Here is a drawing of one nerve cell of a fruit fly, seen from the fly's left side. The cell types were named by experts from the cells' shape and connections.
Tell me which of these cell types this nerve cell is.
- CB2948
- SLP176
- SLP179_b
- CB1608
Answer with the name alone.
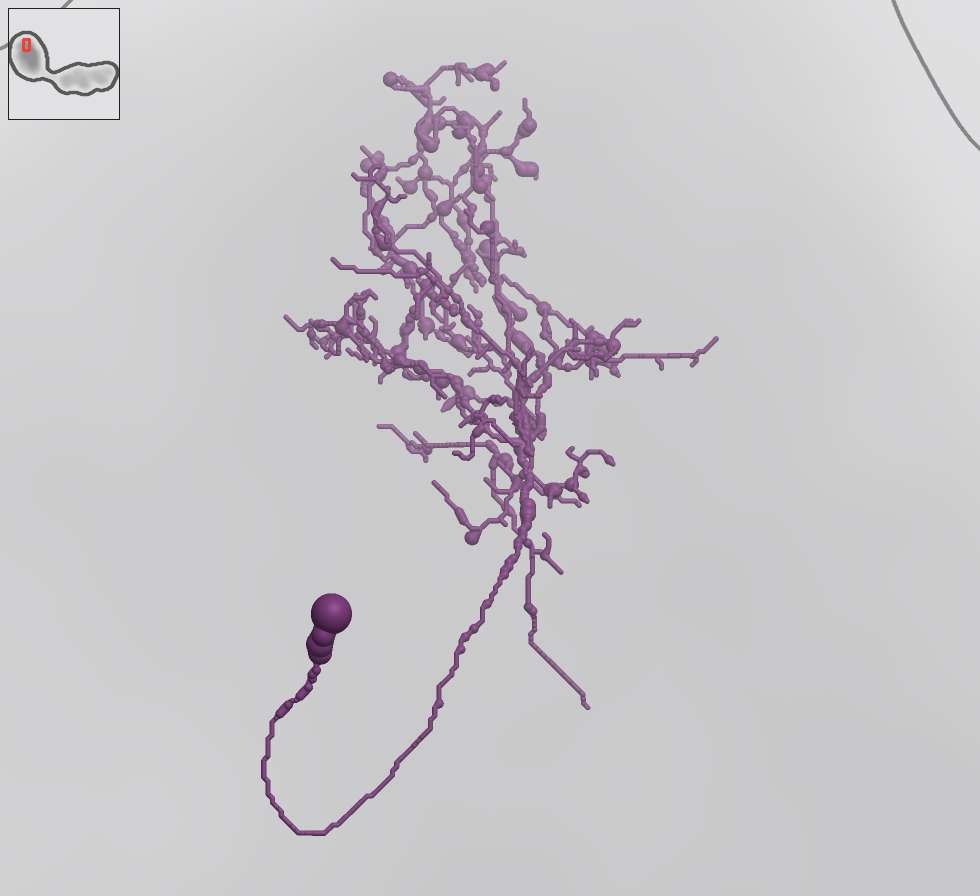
SLP179_b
